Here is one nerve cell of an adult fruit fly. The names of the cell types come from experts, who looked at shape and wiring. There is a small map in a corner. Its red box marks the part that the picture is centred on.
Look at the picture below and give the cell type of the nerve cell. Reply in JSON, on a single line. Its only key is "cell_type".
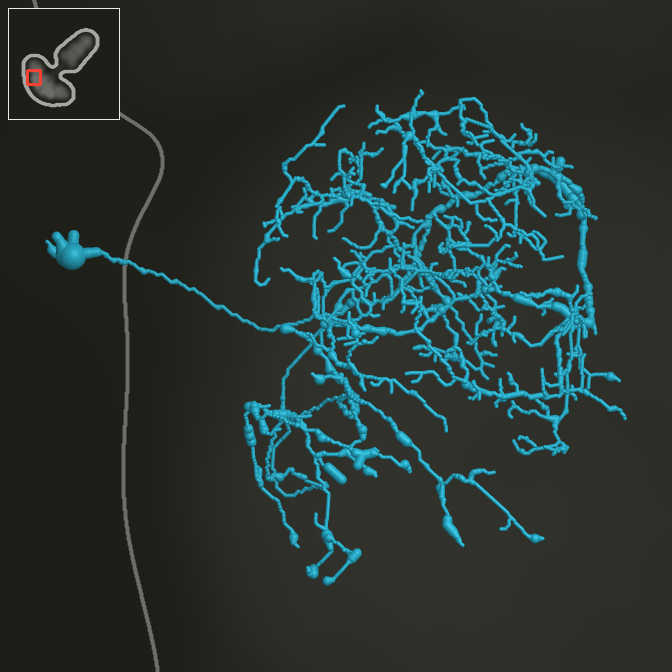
{"cell_type": "LHAV3e4_b"}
